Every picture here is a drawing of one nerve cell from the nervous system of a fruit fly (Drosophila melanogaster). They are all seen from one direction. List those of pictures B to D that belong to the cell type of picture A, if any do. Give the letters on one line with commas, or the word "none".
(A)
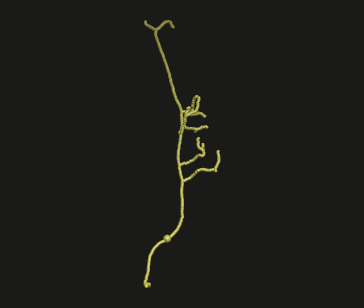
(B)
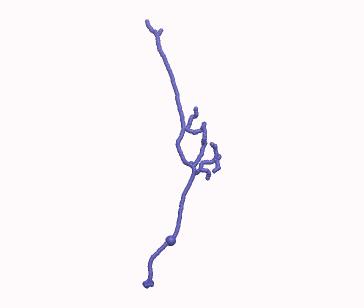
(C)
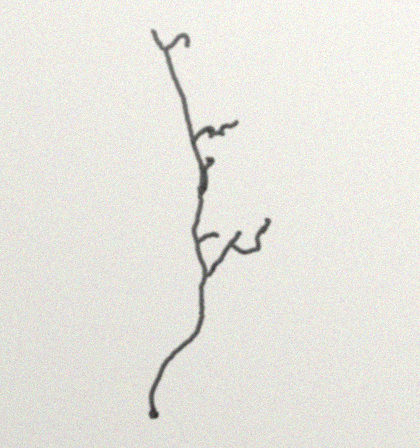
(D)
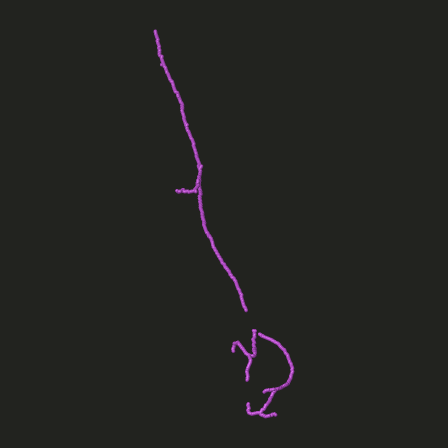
B, C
